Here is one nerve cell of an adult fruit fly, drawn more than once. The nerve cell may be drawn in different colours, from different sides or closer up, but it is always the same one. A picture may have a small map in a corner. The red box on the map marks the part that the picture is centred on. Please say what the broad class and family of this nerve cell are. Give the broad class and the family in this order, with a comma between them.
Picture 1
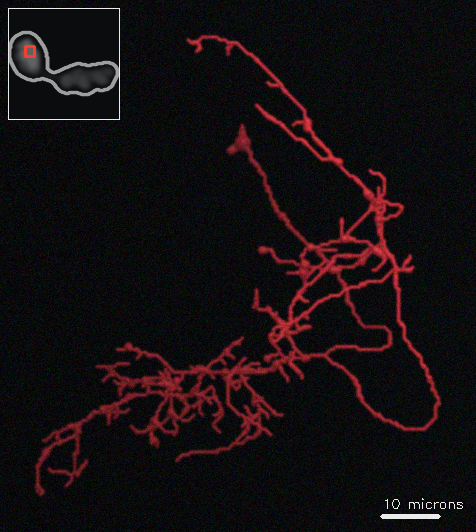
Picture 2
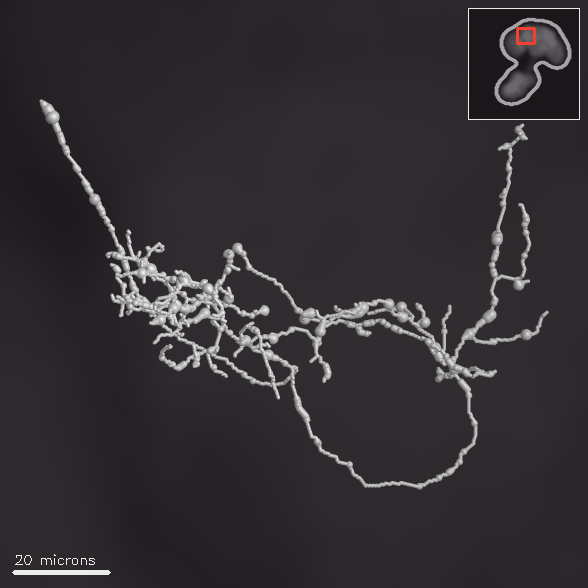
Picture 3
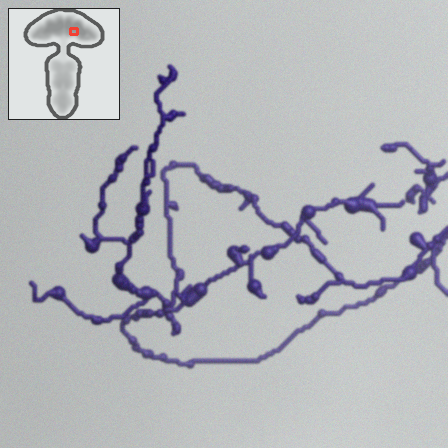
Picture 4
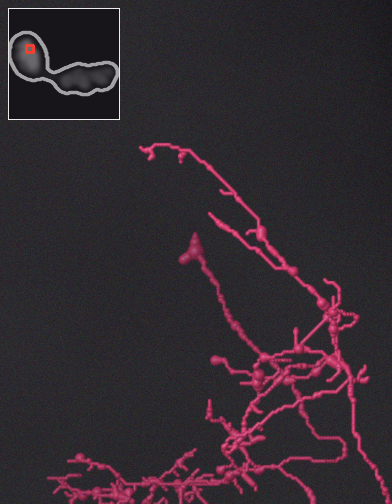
central-brain intrinsic neuron, hemilineage LHl4_posterior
